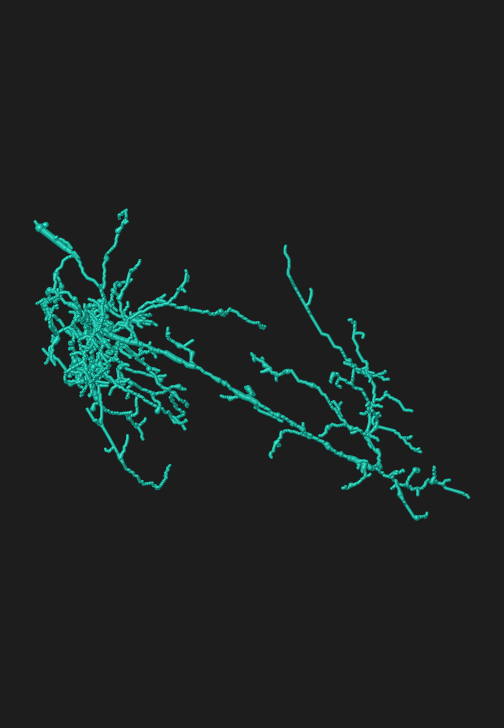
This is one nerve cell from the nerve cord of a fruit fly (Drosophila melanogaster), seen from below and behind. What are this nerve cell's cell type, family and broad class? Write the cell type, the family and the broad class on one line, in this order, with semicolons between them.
IN13A026; hemilineage 13A; nerve-cord intrinsic neuron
